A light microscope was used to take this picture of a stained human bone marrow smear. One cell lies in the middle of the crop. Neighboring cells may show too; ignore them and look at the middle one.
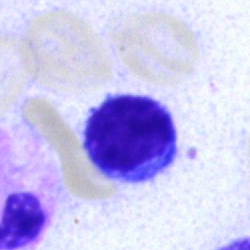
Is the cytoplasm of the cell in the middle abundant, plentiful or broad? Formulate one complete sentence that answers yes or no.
No, scant cytoplasm surrounds the nucleus of this cell.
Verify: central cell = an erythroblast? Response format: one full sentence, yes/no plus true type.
No, the cell in the middle of the crop counts as a lymphocyte and not as an erythroblast.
